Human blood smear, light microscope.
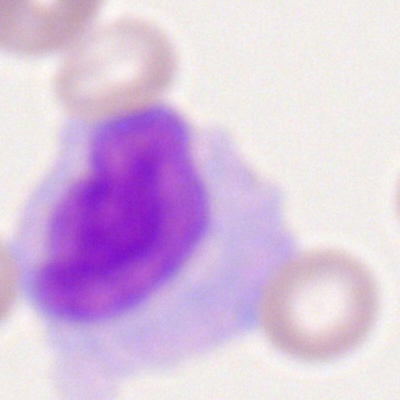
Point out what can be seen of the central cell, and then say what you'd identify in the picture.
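Looking first at the outline, I see it is irregular and angular, with broad, blunt bulges of cytoplasm. The nucleus sits toward the left side of the cell. Around it the cytoplasm is abundant and spreads widely. I can't make out any distinct coarse granules in that cytoplasm. This cell is a monocyte.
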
